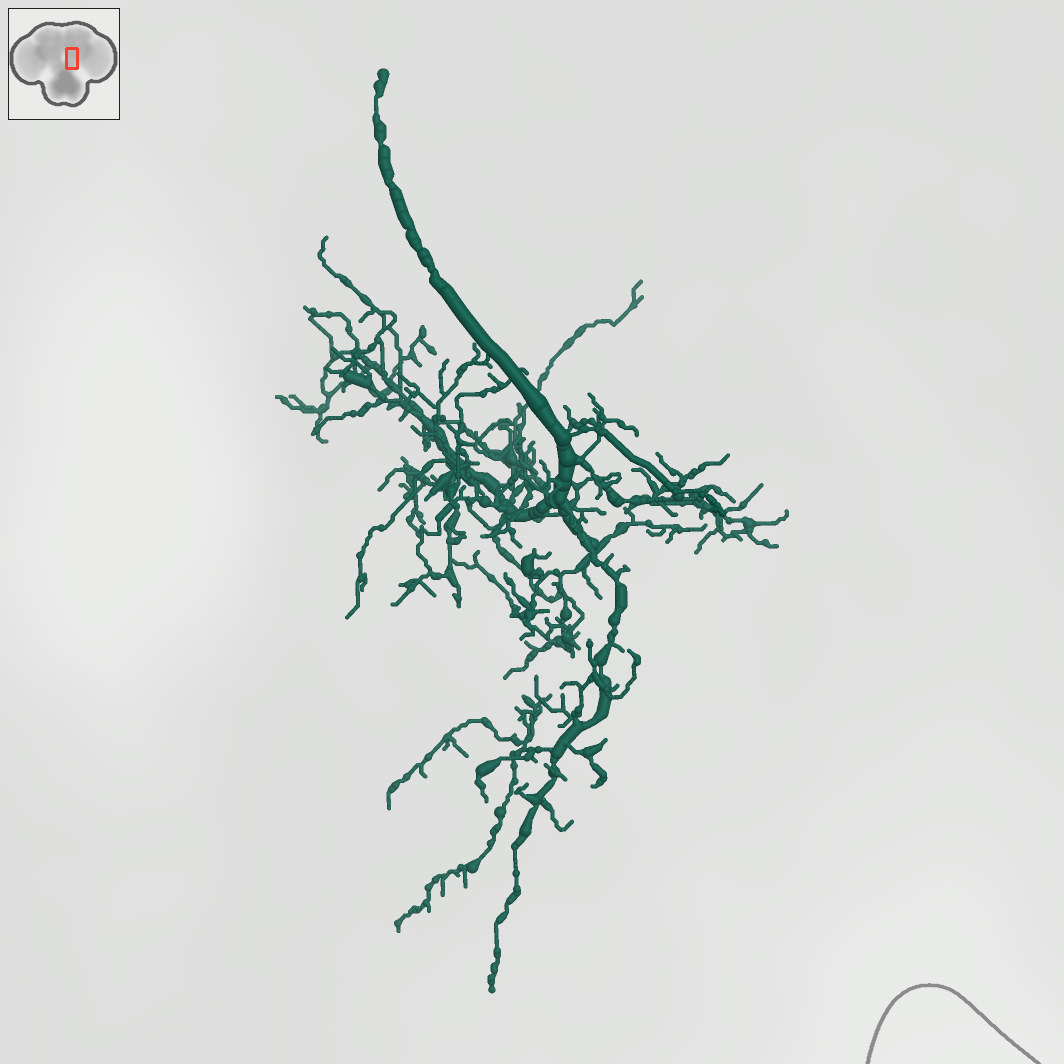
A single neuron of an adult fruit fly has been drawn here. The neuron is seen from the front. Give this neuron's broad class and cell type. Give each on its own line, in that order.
central-brain intrinsic neuron
IB012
